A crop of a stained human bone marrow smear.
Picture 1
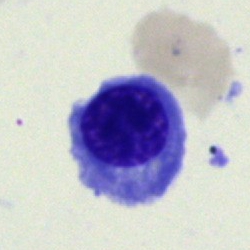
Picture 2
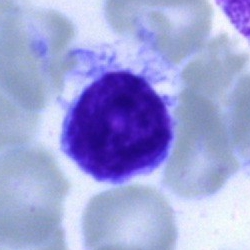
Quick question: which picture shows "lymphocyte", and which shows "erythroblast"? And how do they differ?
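Picture 1 shows the erythroblast and picture 2 the lymphocyte. The erythroblast is roughly round with a slightly ragged, uneven edge, whereas the lymphocyte has a smooth lower border and fine, wispy pale-violet projections fanning out from its upper edge. In the erythroblast the nucleus sits toward the top of the cell, leaving the widest band of cytoplasm below it; in the lymphocyte the cytoplasm is very scant, with hardly any rim visible around the nucleus. The erythroblast's cytoplasm stains a strong blue and shows no distinct granules. The lymphocyte's chromatin is dense and stains deep purple throughout the nucleus.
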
